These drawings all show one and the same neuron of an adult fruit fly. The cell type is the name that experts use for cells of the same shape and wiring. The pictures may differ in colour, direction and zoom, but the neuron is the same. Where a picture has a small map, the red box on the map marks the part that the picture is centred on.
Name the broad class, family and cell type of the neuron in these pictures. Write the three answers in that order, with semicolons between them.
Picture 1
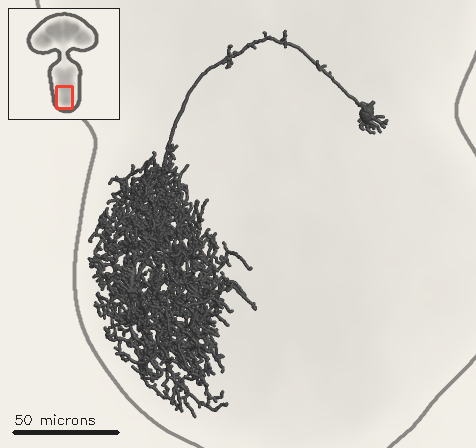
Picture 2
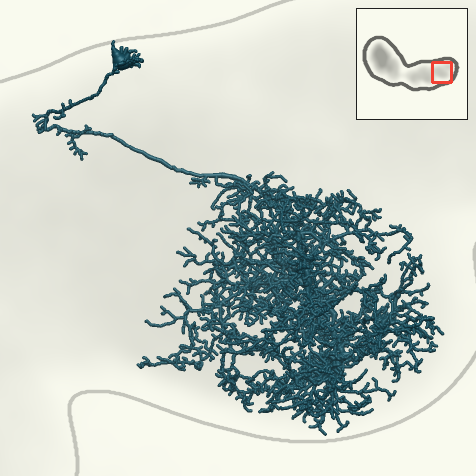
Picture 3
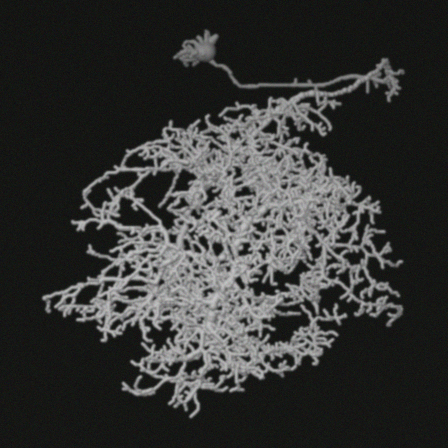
nerve-cord intrinsic neuron; hemilineage 19B; IN19B003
